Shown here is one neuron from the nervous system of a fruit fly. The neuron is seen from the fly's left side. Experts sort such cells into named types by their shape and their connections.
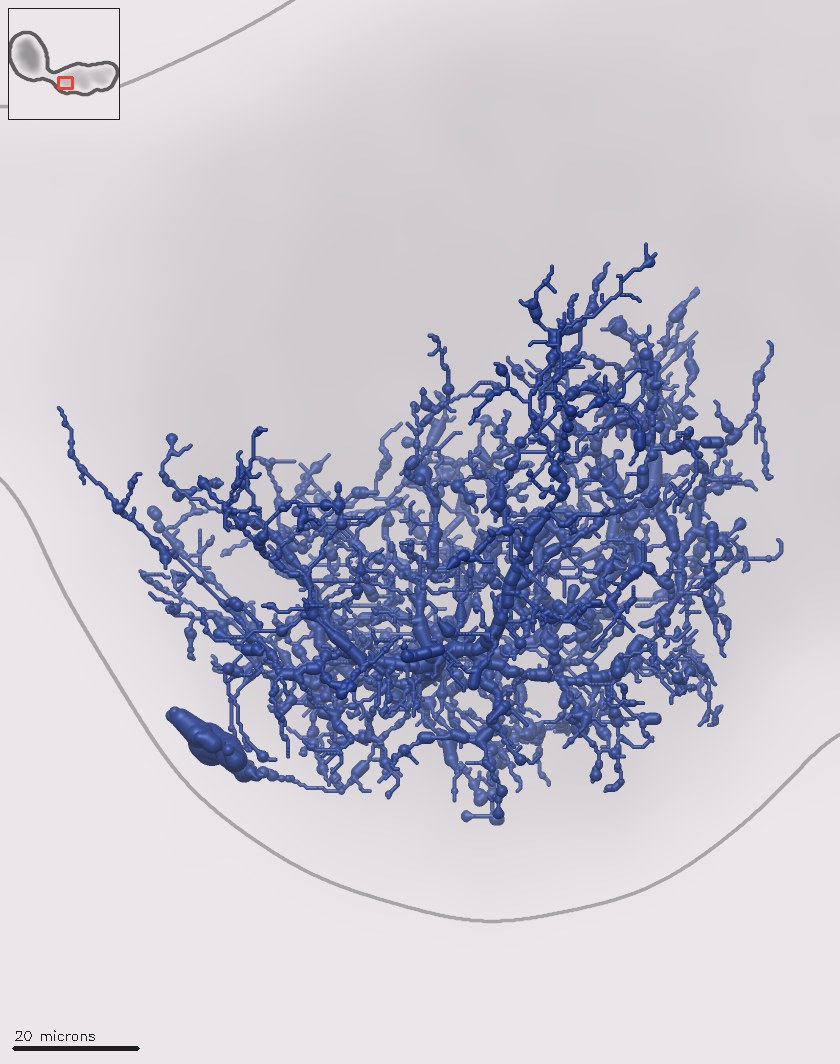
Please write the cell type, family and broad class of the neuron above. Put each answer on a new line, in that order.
IN13A003
hemilineage 13A
nerve-cord intrinsic neuron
